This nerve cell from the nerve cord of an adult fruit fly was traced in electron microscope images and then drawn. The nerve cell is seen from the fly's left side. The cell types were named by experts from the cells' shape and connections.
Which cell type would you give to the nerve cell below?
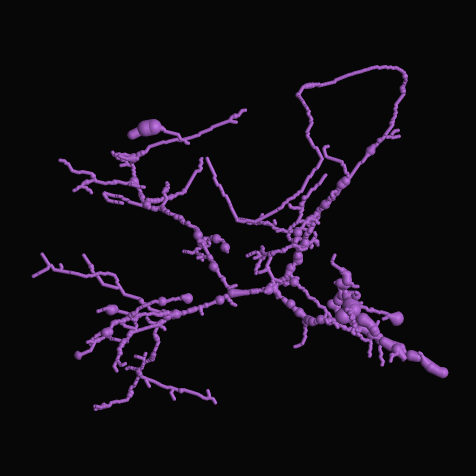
IN19A094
